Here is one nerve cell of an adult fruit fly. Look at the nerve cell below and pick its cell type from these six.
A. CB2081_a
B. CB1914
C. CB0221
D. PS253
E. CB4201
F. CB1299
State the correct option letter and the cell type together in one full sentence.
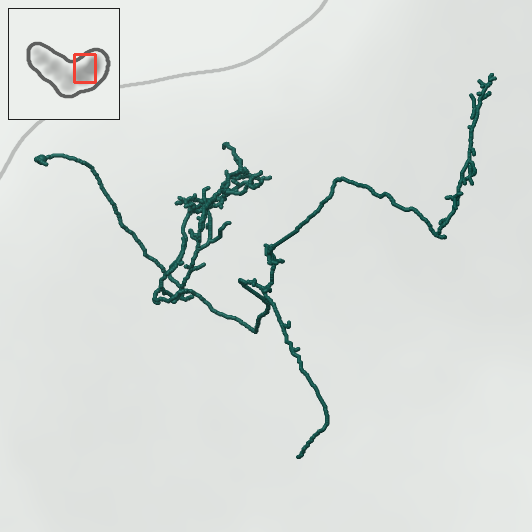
Option C, CB0221, is the type of cell the nerve cell is.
